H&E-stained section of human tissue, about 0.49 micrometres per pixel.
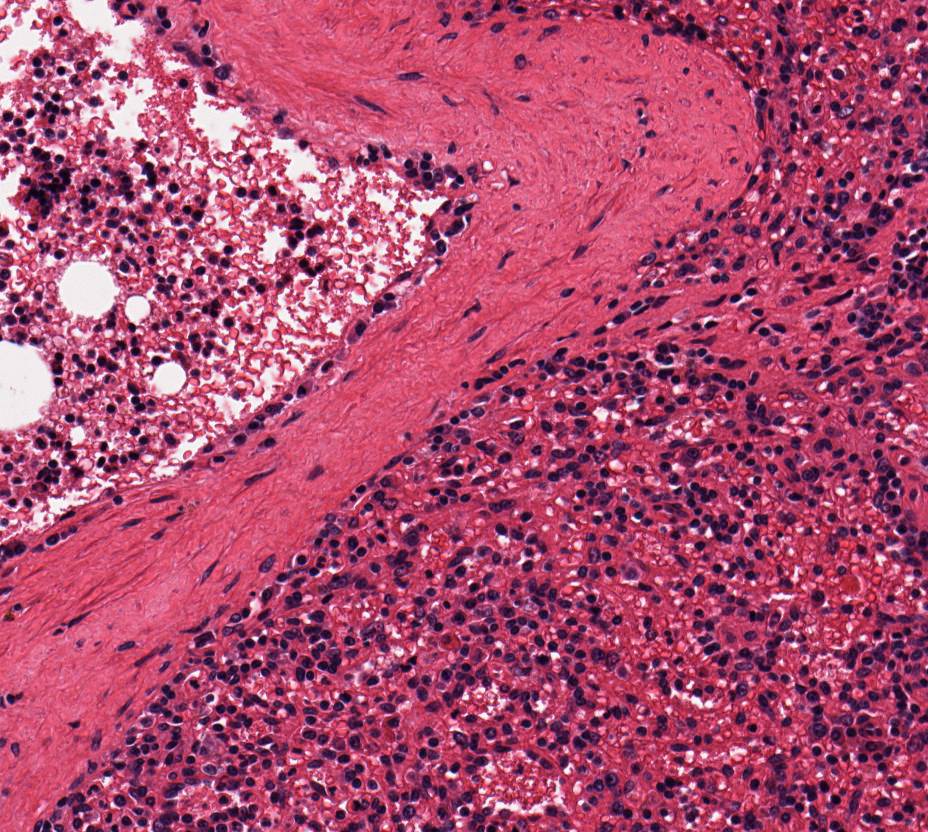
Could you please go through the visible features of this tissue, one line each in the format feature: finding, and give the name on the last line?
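Fibrous band: broad, pink, dense, diagonal from lower left to upper right
Band nuclei: sparse, spindle-shaped, parallel to its length
Round cells: densely packed below and right of the band; dark round nuclei, scant cytoplasm
Red blood cells: mixed among the round cells, lower right
Name: spleen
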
